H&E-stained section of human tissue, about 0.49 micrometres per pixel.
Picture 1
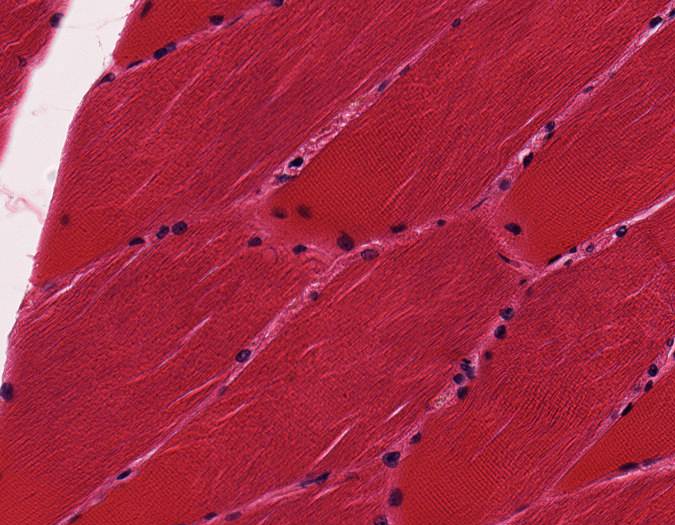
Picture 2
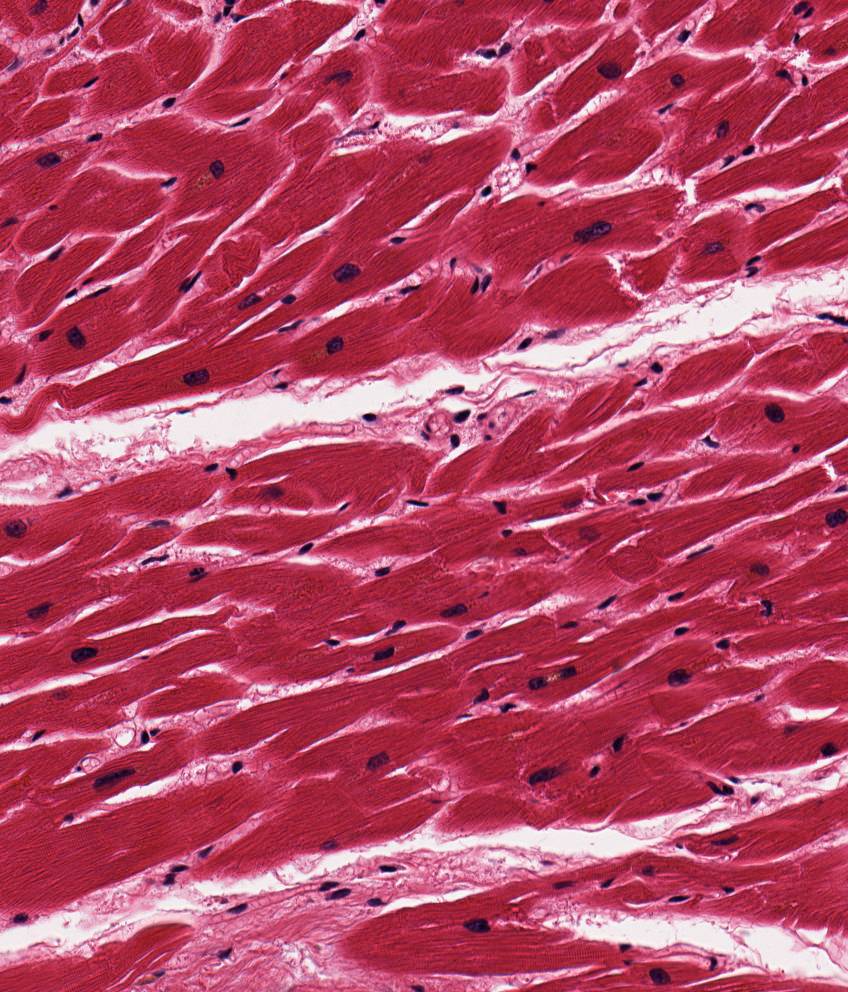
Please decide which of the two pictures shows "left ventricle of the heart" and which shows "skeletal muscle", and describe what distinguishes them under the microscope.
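Skeletal muscle is picture 1; left ventricle of the heart, picture 2. Notice where the nuclei sit: in the skeletal muscle they are small, dark-staining, oval to elongated, and lie at the edges of the fibres, not in their centres.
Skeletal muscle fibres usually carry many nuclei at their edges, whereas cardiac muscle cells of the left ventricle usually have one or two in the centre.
In picture 2, faint golden-brown granules lie next to some of the central nuclei. The skeletal muscle fibres run as separate unbranched bands; in picture 2 the fibres fill the field diagonally from lower left to upper right and branch to join their neighbours.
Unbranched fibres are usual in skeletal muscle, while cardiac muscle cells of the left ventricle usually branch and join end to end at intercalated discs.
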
